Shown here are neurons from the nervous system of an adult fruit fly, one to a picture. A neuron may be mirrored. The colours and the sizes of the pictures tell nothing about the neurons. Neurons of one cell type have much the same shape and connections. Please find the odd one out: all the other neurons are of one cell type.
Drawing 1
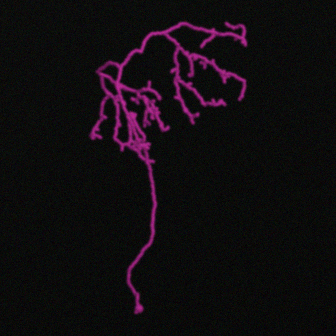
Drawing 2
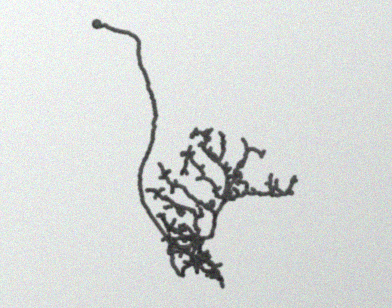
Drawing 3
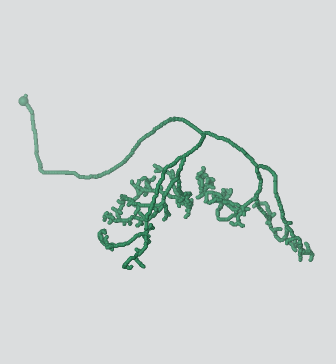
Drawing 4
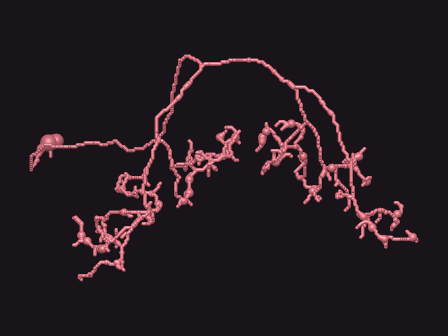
1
